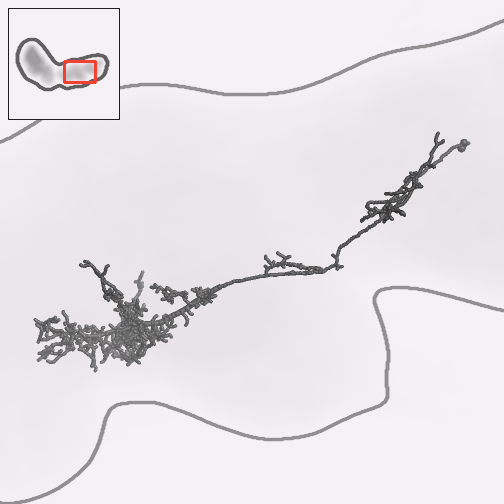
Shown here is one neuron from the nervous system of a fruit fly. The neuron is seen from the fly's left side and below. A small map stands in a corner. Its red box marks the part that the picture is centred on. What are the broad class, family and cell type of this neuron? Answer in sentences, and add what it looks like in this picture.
It is a nerve-cord intrinsic neuron. Its family is hemilineage 23B. It is of cell type IN23B006. Dozens of branch ends can be seen. In this view it is wider than it is tall.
